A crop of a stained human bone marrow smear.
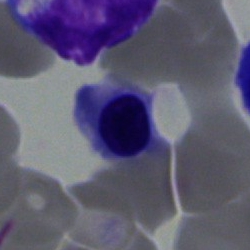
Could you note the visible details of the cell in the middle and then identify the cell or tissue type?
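Dense, very dark chromatin stains almost evenly throughout the nucleus. The nucleus sits toward the right side of the cell, so most of the cytoplasm lies to its left. That cytoplasm is a pale bluish-lavender colour. This cell is an erythroblast.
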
